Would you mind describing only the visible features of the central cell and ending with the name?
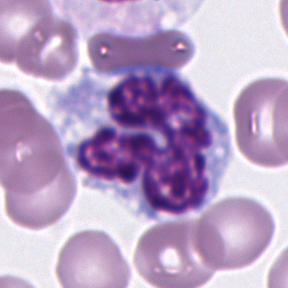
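The nucleus is divided into several connected lobes, and its chromatin is dark purple and coarsely clumped. The cytoplasm is pale bluish-grey with only fine, faint granularity; it contains no coarse dark granules. The cell is a monocyte.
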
